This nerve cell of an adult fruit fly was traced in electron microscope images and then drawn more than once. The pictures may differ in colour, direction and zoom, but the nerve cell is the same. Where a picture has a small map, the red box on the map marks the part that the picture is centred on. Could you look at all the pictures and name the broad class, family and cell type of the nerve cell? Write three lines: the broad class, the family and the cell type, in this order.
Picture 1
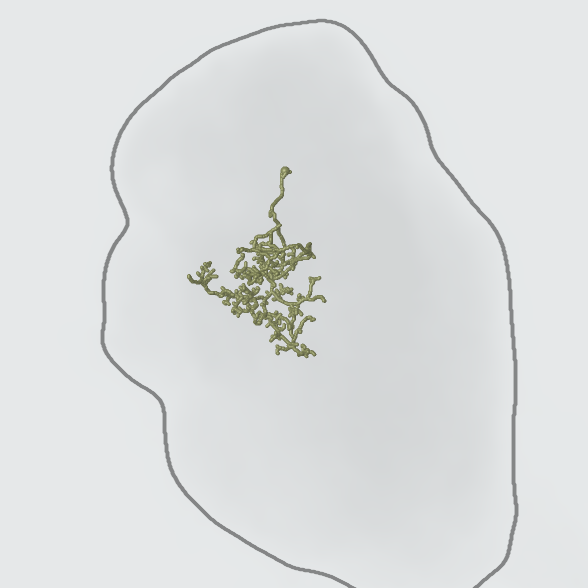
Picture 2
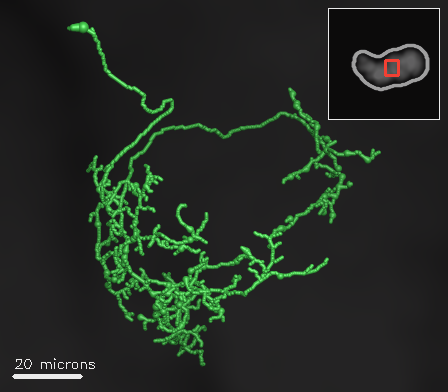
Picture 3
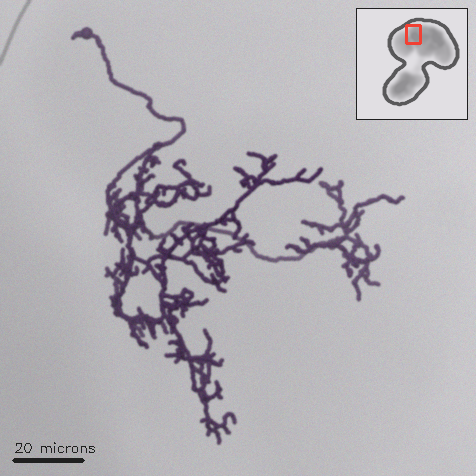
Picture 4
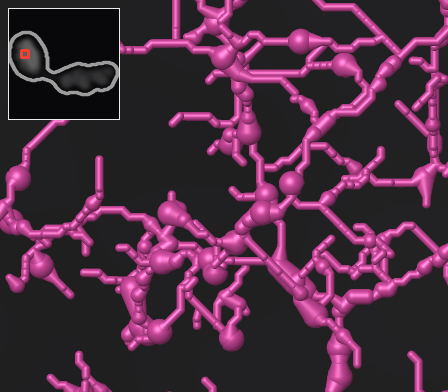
central-brain intrinsic neuron
hemilineage VLPl4_anterior
AVLP393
